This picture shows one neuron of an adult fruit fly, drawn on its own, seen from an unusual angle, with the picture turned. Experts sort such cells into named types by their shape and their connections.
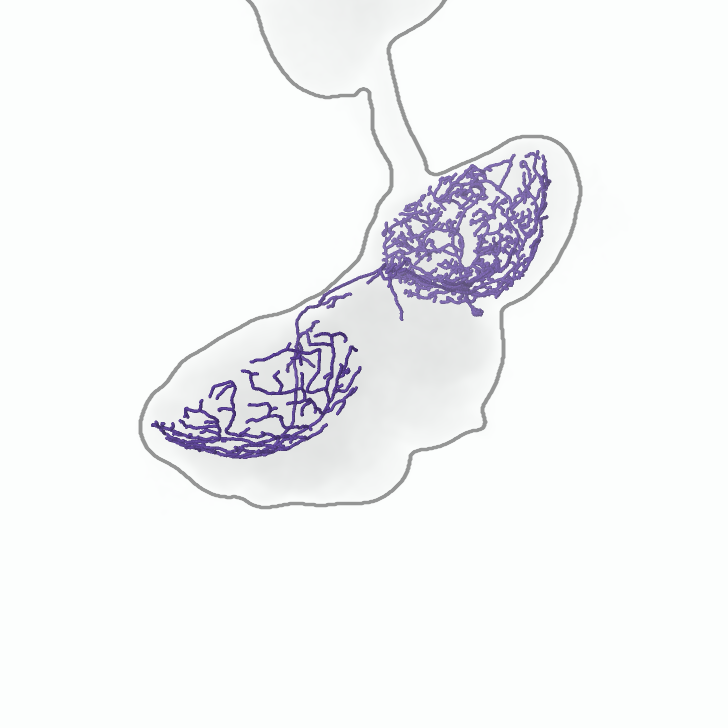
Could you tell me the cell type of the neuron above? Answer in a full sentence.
The cell type is MeVPMe2.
